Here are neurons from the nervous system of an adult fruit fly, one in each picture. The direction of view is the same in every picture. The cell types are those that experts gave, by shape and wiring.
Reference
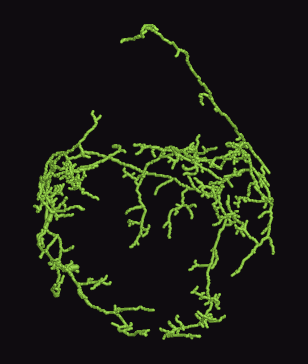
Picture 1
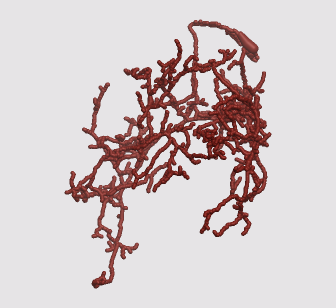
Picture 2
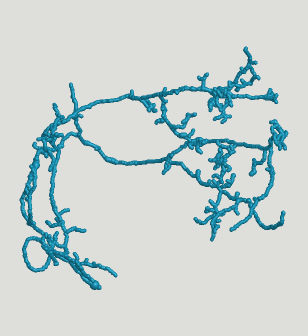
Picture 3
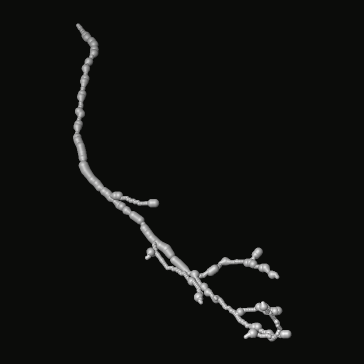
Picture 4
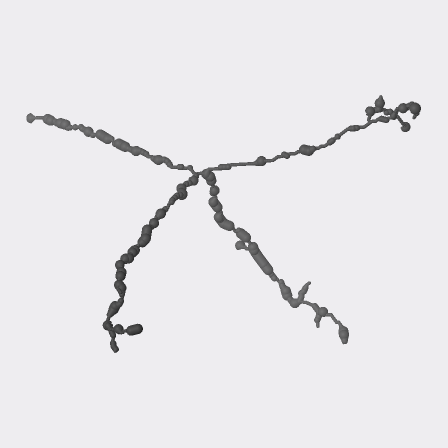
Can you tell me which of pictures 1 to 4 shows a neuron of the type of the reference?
Picture 2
